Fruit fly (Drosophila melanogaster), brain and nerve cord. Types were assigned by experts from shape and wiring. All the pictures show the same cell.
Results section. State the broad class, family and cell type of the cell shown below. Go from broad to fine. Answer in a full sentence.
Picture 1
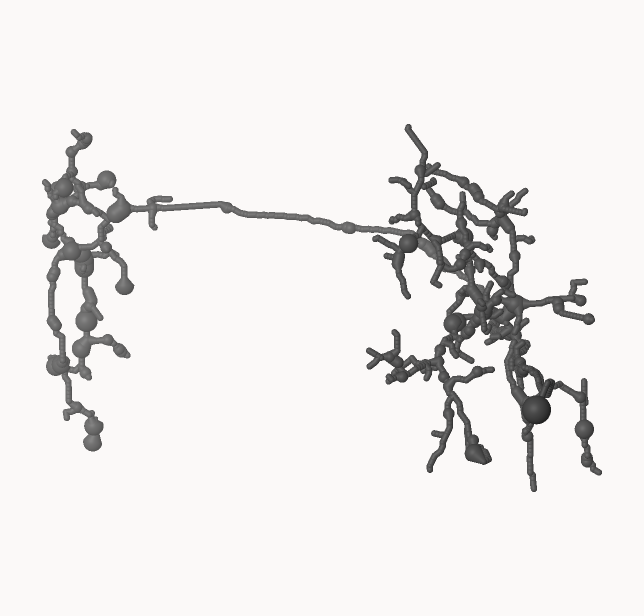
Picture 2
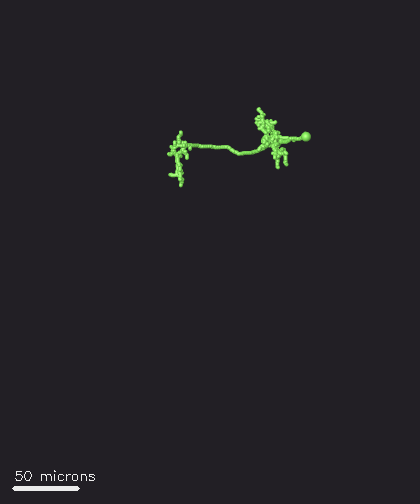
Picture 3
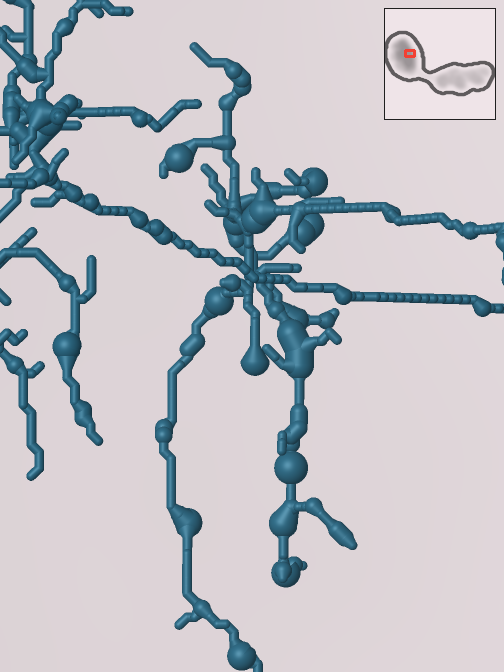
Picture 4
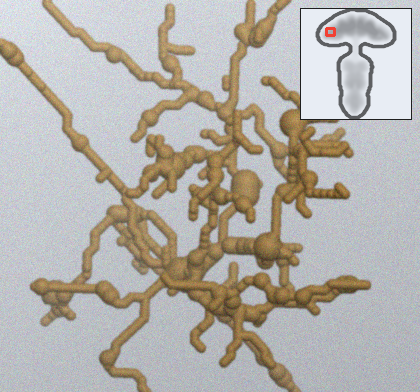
An optic-lobe intrinsic neuron of the Tm family, type Tm35.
